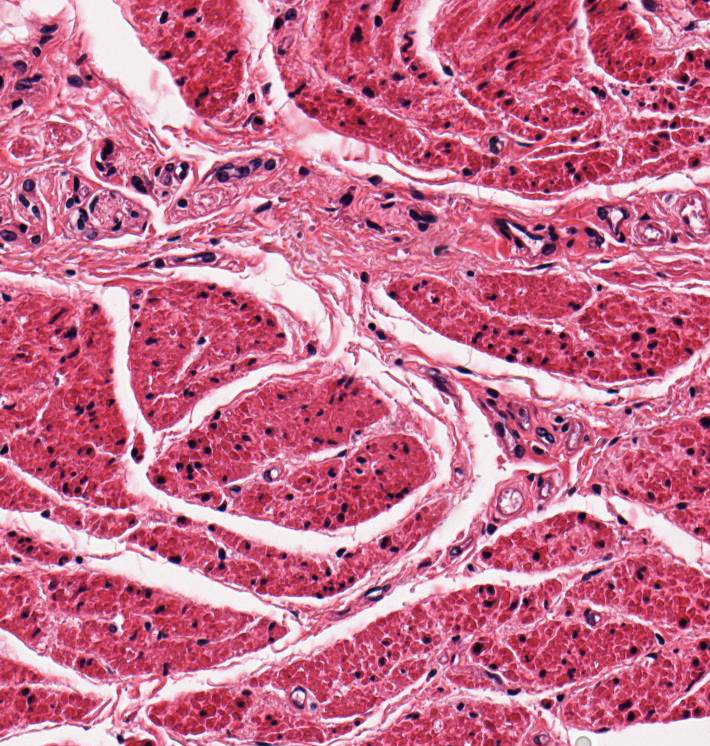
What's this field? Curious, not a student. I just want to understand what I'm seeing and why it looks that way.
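It's mainly smooth muscle. Large rounded and elongated bundles of closely packed muscle cells are separated by thin strands of connective tissue. In most bundles the cells are cut across, so you get lots of small rounded pink profiles, with small dark nuclei scattered singly among them.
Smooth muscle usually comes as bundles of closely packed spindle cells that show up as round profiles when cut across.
Small thin-walled blood vessels sit in the connective tissue between bundles, including a group right of centre.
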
